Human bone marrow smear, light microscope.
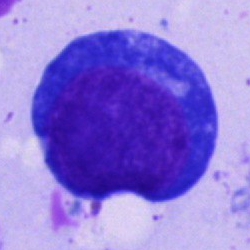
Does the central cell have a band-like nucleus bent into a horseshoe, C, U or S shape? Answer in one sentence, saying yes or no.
No, compact and round or oval, the nucleus is not a curved band.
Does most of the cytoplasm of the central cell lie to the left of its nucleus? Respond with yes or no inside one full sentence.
No, what lies toward the left is the nucleus of the cell.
